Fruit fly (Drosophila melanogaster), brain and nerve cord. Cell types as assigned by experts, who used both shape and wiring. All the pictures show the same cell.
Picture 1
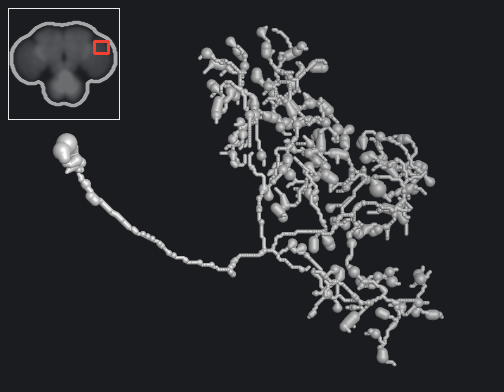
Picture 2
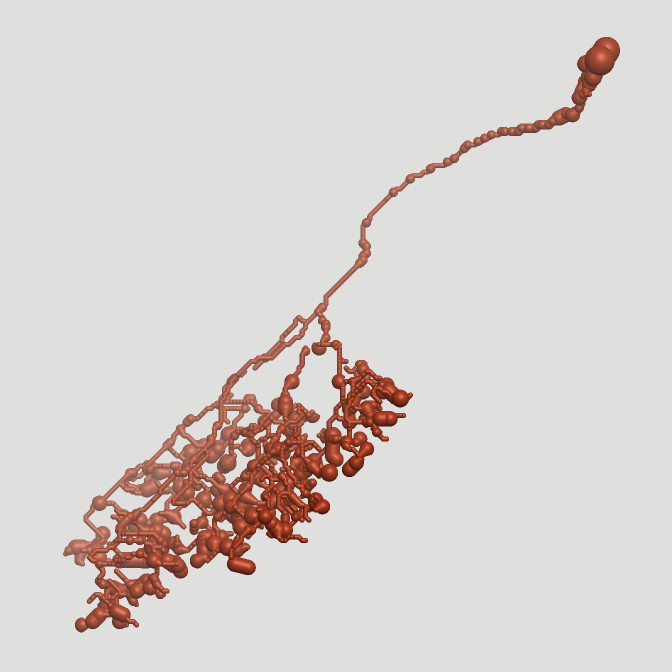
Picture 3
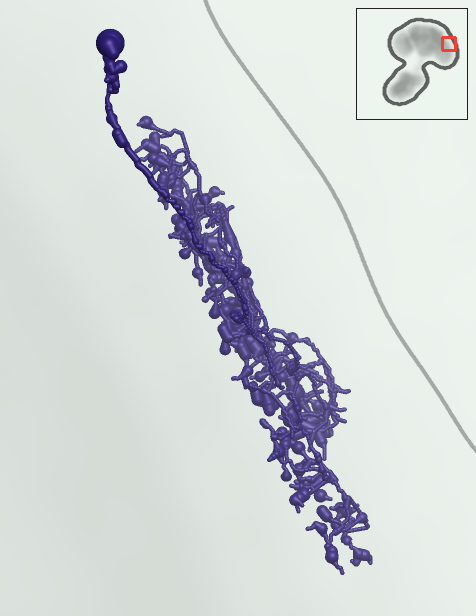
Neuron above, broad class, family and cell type: optic-lobe intrinsic neuron; Dm; Dm1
